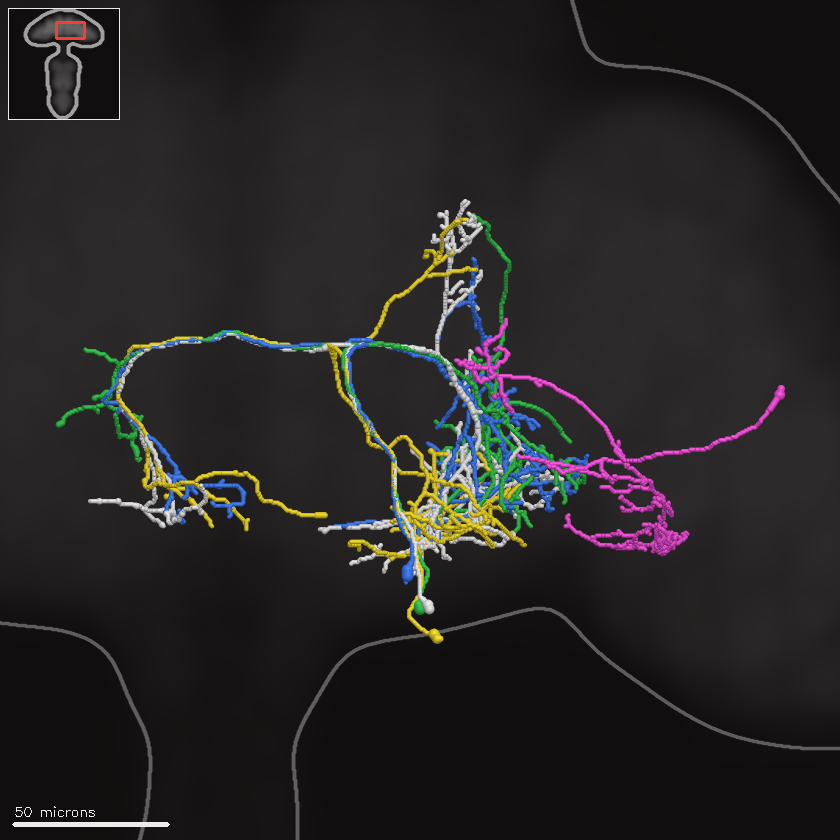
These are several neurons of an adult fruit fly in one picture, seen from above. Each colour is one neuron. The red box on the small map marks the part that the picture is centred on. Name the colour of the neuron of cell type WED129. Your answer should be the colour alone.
blue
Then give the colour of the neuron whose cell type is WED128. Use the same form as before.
white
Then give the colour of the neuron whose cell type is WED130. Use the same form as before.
green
